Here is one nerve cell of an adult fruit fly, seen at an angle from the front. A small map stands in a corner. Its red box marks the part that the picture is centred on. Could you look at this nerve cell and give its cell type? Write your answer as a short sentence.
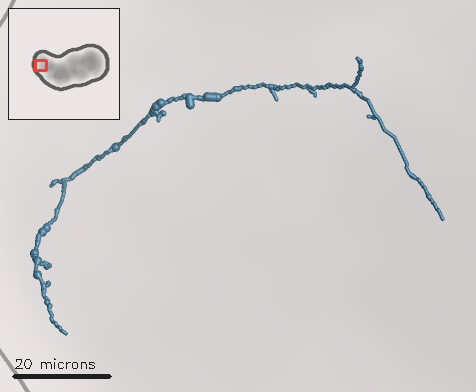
The cell type is SNta32.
